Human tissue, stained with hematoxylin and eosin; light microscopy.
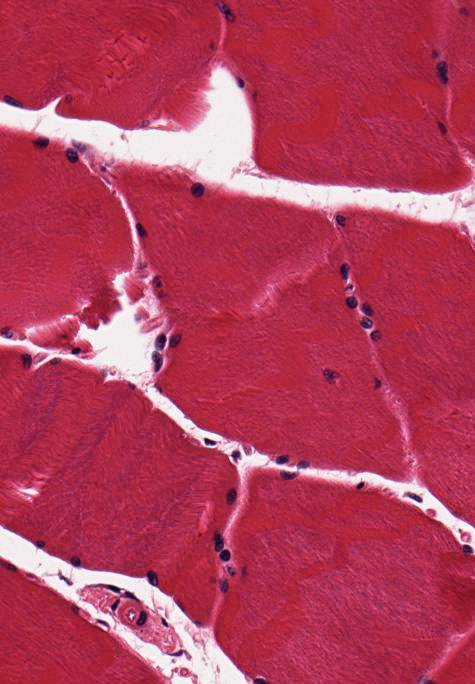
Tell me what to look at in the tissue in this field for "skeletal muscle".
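What you have here is skeletal muscle.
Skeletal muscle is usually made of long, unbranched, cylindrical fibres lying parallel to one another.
Look first at the nuclei: the small dark oval ones sit at the edges of the fibres, just beneath their borders, rather than in their centres. At the lower left, a small blood vessel containing red cells lies in the connective tissue between fibres. No fat cells are present among the fibres.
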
